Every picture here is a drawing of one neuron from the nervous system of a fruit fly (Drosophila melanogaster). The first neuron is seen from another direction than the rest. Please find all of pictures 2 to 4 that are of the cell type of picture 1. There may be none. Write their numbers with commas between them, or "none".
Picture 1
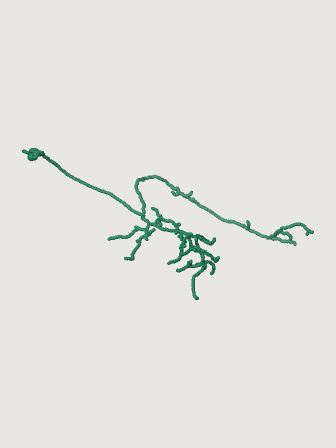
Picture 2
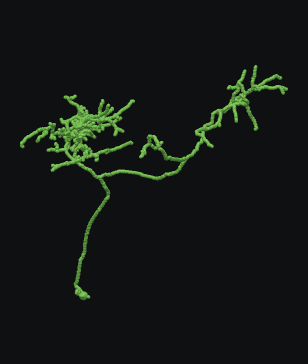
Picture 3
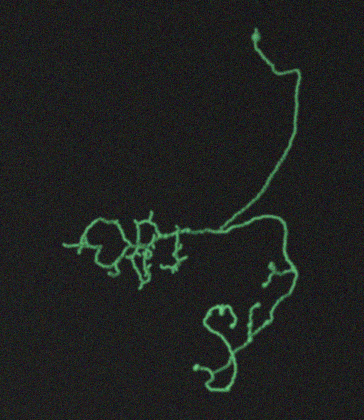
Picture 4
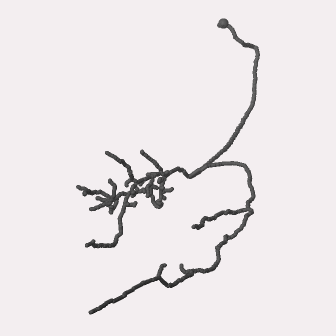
3, 4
